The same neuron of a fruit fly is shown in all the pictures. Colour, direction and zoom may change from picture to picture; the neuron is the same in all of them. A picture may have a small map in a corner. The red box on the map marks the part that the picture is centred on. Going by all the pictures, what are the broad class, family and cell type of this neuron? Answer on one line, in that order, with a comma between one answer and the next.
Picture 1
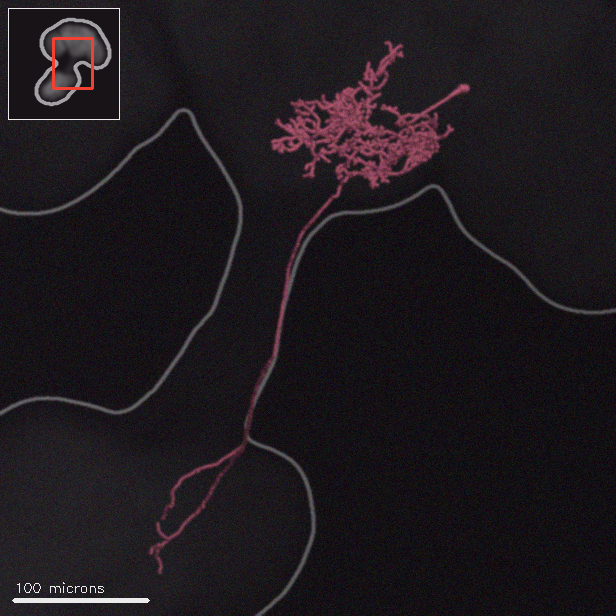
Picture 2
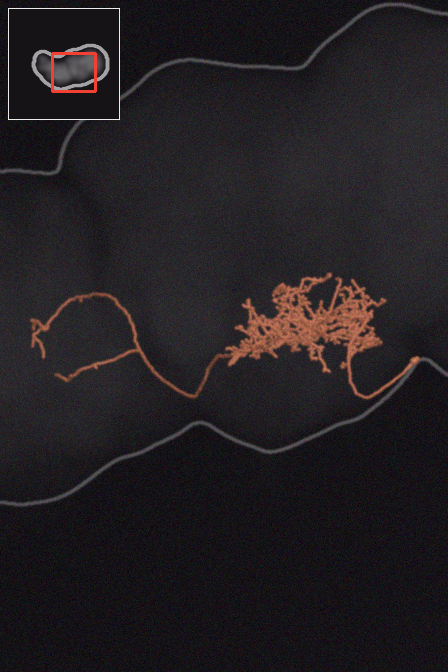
descending neuron, DNg, DNg52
